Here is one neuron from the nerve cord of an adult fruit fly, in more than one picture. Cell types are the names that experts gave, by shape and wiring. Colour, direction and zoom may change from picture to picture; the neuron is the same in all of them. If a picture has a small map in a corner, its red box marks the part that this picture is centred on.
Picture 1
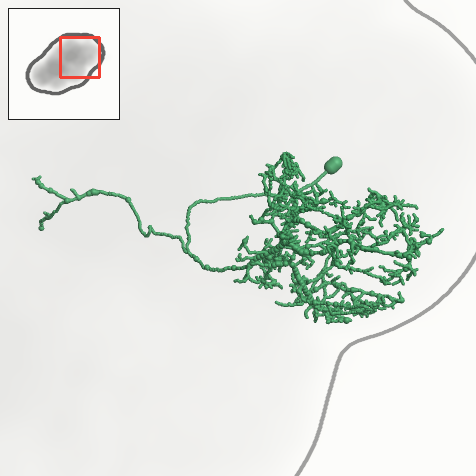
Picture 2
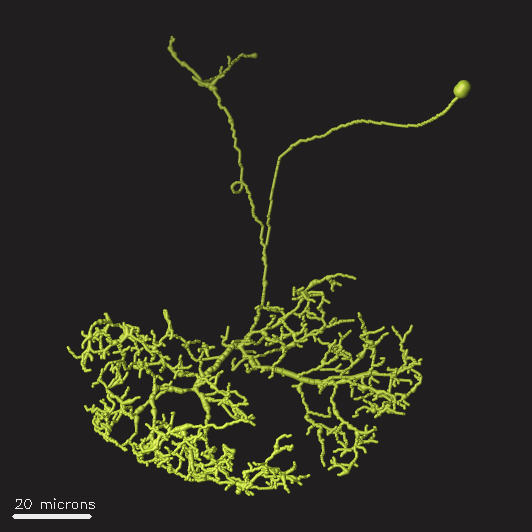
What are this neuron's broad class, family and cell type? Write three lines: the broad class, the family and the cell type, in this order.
nerve-cord intrinsic neuron
hemilineage 23B
IN23B023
